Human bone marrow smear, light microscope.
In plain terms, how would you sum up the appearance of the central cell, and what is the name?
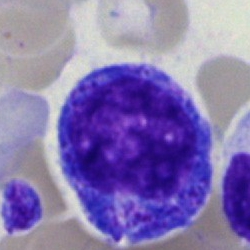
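Outline: roughly round. Nucleus: toward the top, with more cytoplasm beneath it. Chromatin: finely textured, not coarsely clumped. Cytoplasm: deep blue. Name: promyelocyte.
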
